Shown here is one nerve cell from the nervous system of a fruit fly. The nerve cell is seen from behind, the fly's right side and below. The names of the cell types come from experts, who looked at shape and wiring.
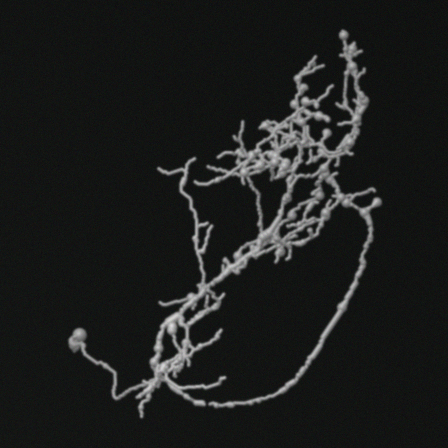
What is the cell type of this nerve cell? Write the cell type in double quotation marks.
"SLP036"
